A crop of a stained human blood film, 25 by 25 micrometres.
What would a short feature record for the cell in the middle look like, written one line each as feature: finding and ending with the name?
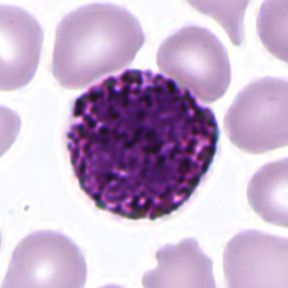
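Granules: spread over the whole cell, centre included
Nucleus: can't be outlined, granules lie over it
Margin: bumpy, with granules reaching the very edge
Ground: purple-violet between the granules
Name: basophil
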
